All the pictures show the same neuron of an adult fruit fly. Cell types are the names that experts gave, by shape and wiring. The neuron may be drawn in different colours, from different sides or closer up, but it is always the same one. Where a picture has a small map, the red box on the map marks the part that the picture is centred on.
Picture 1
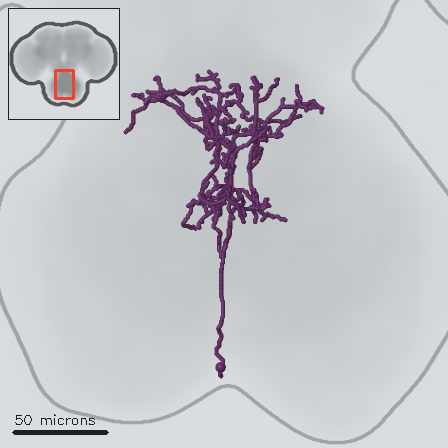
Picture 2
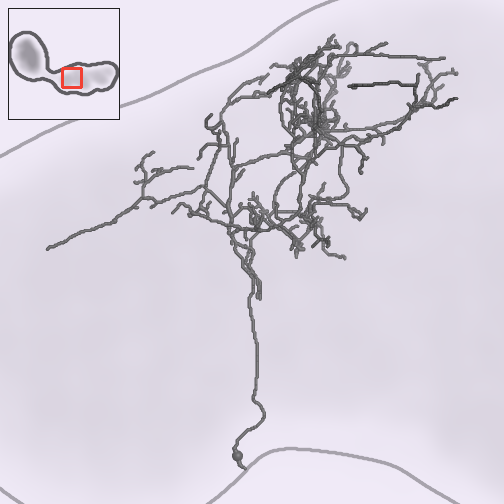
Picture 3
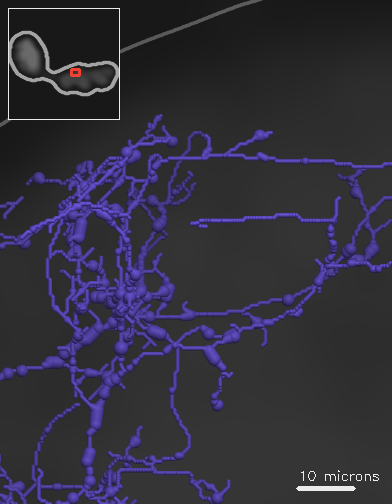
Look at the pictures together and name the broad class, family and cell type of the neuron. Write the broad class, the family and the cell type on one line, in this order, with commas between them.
nerve-cord intrinsic neuron, hemilineage 00A, IN00A043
